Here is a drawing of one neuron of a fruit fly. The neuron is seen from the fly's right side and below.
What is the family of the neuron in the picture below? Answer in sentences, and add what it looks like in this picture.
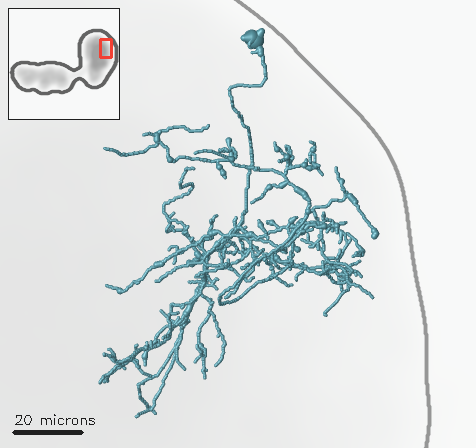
Its family is hemilineage SMPad3. It is a central-brain intrinsic neuron. By the scale bar it is about 110 microns tall in this view. The picture shows dozens of branch ends.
